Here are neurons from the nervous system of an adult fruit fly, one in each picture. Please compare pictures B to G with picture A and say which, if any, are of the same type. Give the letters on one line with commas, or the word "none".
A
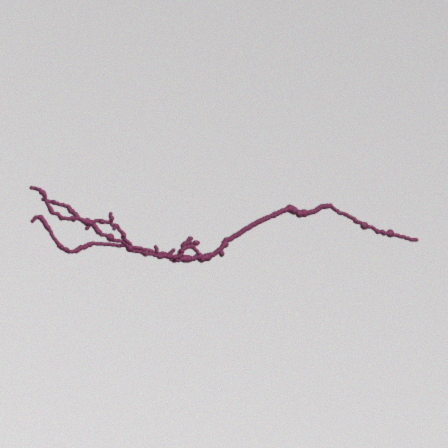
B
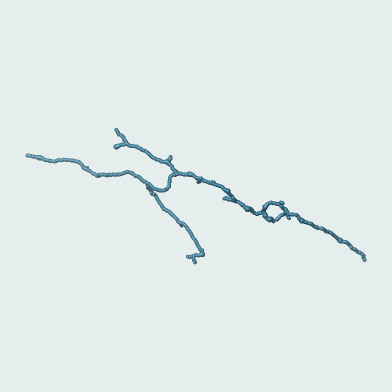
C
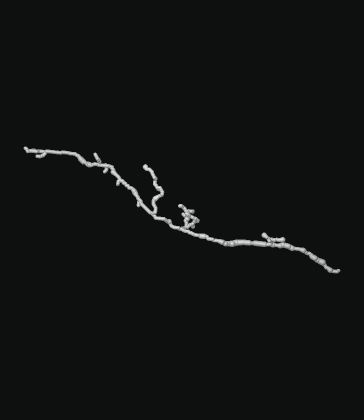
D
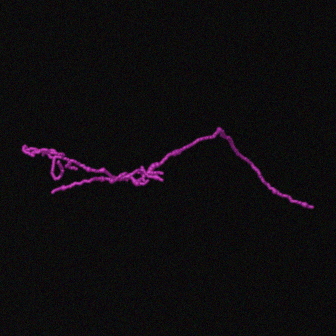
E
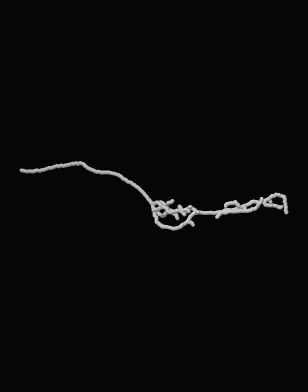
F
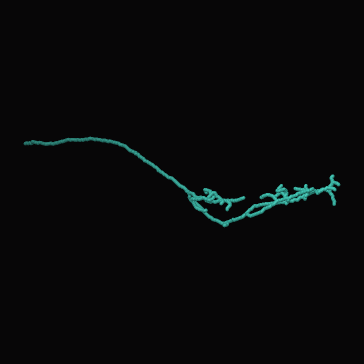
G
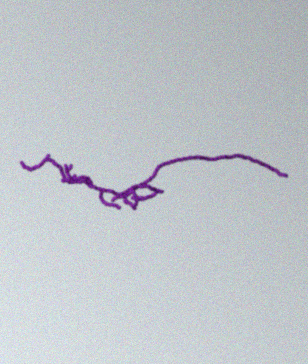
D, E, F, G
